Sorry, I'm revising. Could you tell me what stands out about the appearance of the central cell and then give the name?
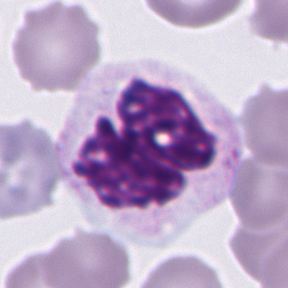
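Roughly round in outline, the central cell has an irregular, folded nucleus marked by several clefts. Its chromatin is dense and dark purple. Fine pinkish granules lie scattered through the cytoplasm. This is a segmented neutrophil.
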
